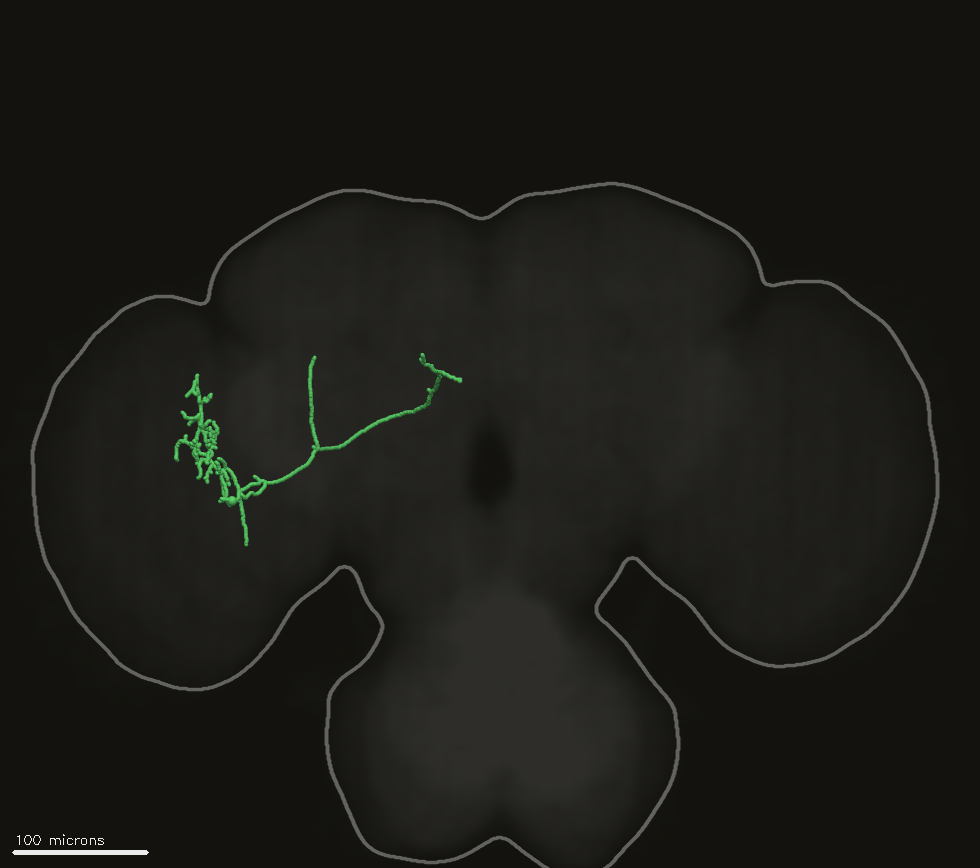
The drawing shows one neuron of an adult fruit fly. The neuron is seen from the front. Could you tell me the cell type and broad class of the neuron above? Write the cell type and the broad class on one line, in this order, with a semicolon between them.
aMe5; visual projection neuron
